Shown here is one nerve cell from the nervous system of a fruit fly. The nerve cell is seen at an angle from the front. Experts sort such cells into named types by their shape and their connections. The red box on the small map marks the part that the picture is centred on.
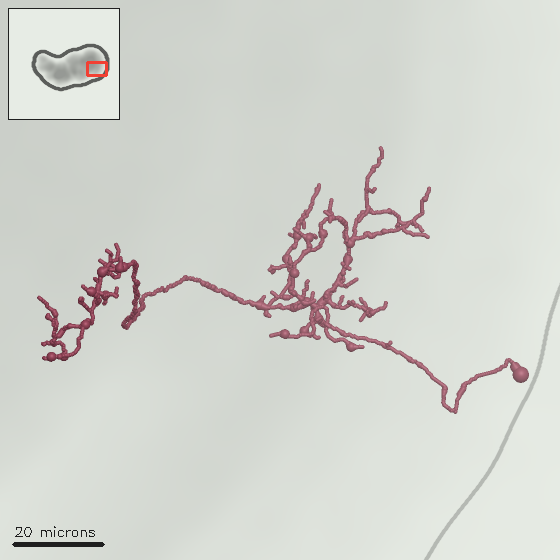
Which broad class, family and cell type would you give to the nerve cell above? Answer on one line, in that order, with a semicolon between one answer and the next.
optic-lobe intrinsic neuron; Tm; Tm40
